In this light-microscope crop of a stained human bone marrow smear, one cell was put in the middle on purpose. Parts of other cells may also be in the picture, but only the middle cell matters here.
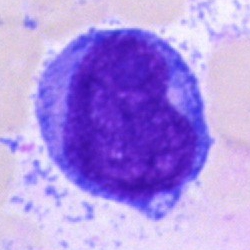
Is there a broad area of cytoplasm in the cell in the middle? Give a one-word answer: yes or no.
No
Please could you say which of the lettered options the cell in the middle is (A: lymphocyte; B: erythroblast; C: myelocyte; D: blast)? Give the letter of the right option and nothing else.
D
